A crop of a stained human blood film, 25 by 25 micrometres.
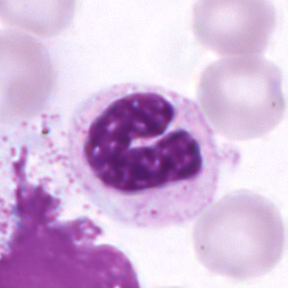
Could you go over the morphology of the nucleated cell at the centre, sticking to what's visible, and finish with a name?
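The nucleus is a single curved mass, kidney- to horseshoe-shaped, about 10 micrometres across and not split into separate lobes. Its notch opens toward the right side of the cell. The chromatin is dark purple and coarsely clumped, with small paler patches. Sparse, fine pink-red granules lie in the cytoplasm. The cell is a band neutrophil.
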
